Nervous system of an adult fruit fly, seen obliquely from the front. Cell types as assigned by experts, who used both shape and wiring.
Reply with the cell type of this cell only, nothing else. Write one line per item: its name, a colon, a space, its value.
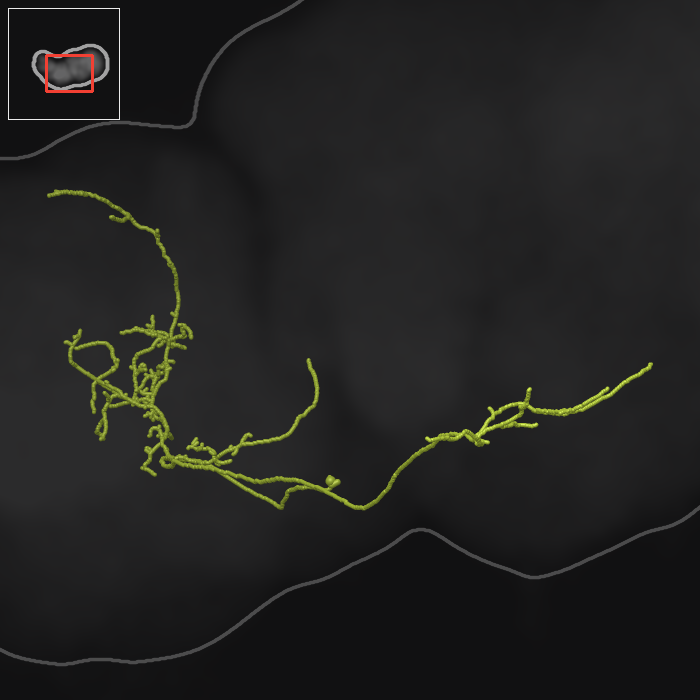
cell type: AN08B103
